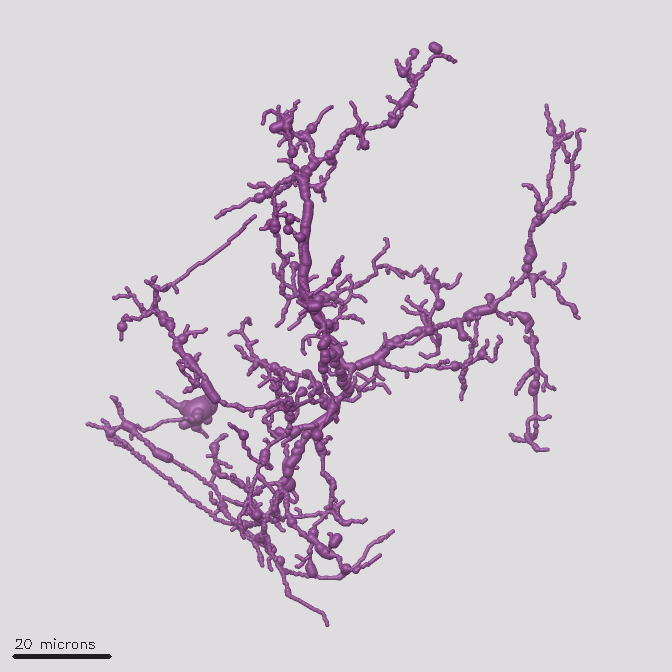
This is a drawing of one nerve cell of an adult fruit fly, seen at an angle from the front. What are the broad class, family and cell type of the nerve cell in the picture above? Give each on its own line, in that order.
nerve-cord intrinsic neuron
hemilineage 13B
IN13B028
